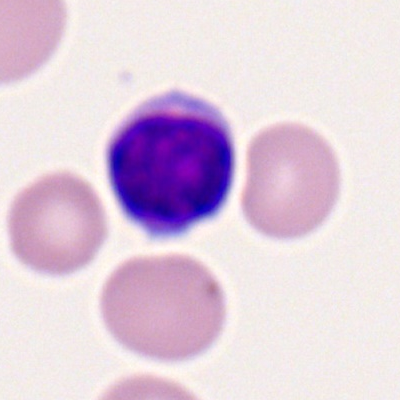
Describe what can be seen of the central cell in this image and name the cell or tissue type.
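Chromatin dense, dark purple, clumped. Cytoplasm pale blue, only a thin rim around the nucleus, most visible at the top and bottom edges. Cell: lymphocyte.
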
